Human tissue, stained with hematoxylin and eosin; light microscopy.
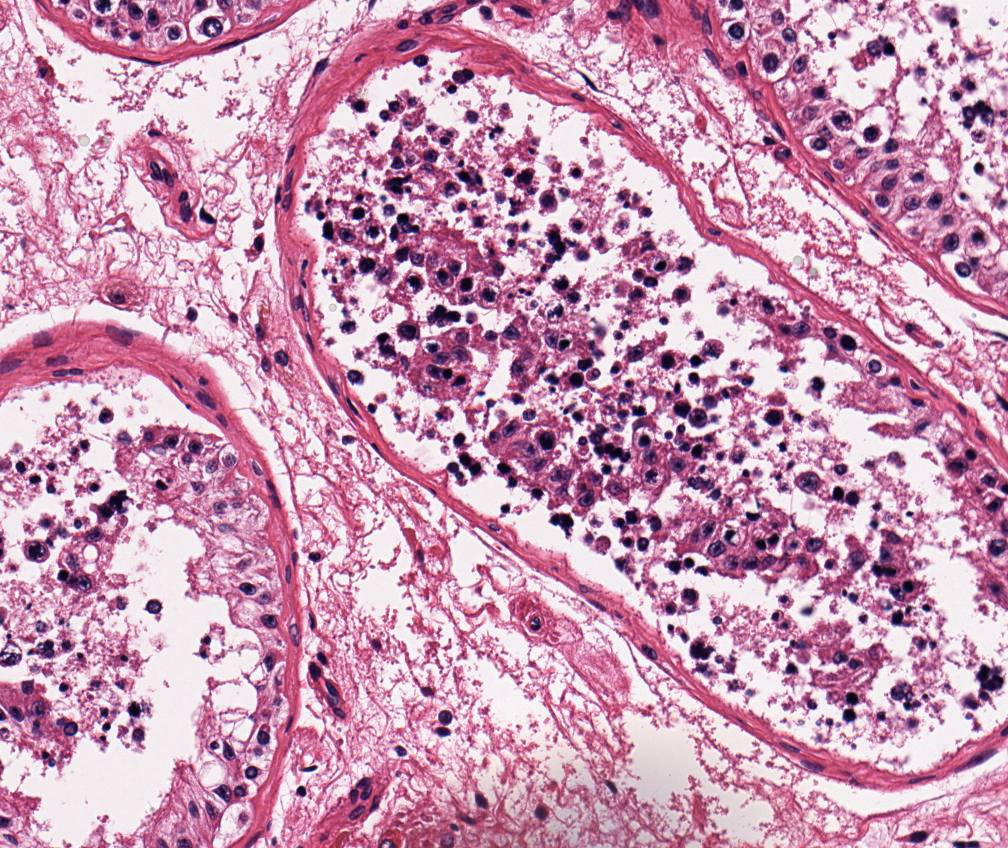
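Testis. Central tubule filled with loose, detached cells and granular debris, not a lining attached to its wall. Many small, very dark, condensed round nuclei scattered among the detached cells. Some detached cells in clumps, with pink cytoplasm around their nuclei. Stroma between tubules loose, pale, fibrillar, few cells.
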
